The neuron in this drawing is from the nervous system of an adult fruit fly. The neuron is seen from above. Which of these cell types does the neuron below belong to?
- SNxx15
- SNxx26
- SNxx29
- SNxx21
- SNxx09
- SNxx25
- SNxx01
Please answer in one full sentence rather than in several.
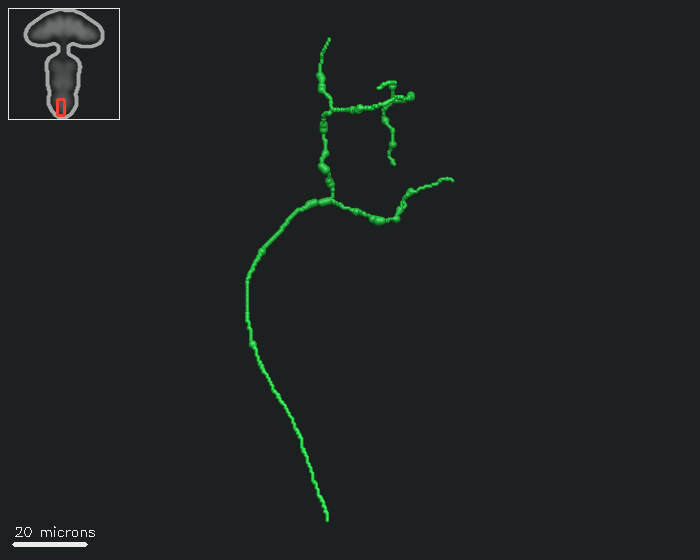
This neuron counts as a member of the cell type SNxx21.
